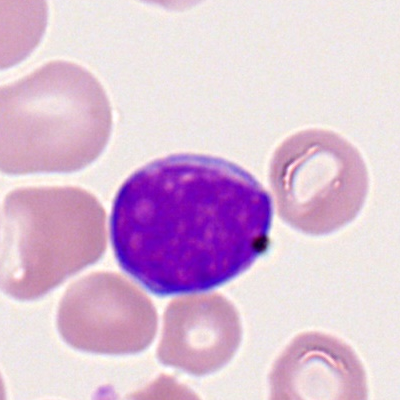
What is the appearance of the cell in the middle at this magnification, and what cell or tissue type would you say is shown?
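First, the cytoplasm: only a very thin rim surrounds the nucleus, and that rim is blue. Second, the chromatin: deep purple, with small paler spots scattered through it. Third, a single tiny black dot sits at the right edge of the cell. Name: myeloblast.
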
